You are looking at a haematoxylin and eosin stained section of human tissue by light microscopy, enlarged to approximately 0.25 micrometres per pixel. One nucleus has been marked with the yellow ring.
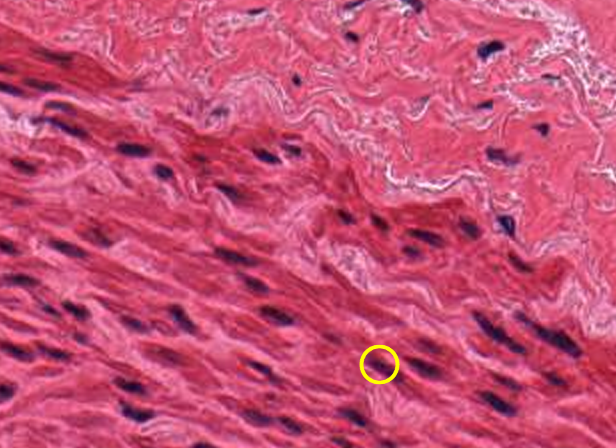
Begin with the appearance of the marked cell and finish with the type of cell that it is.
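The nucleus is elongated with tapered ends and runs obliquely, from upper left to lower right. The nucleus stains dark purple fairly evenly along its length. The cytoplasm around the nucleus is pink-red and streaky, with no clear outline separating it from neighbouring cells. It is a smooth muscle cell.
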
